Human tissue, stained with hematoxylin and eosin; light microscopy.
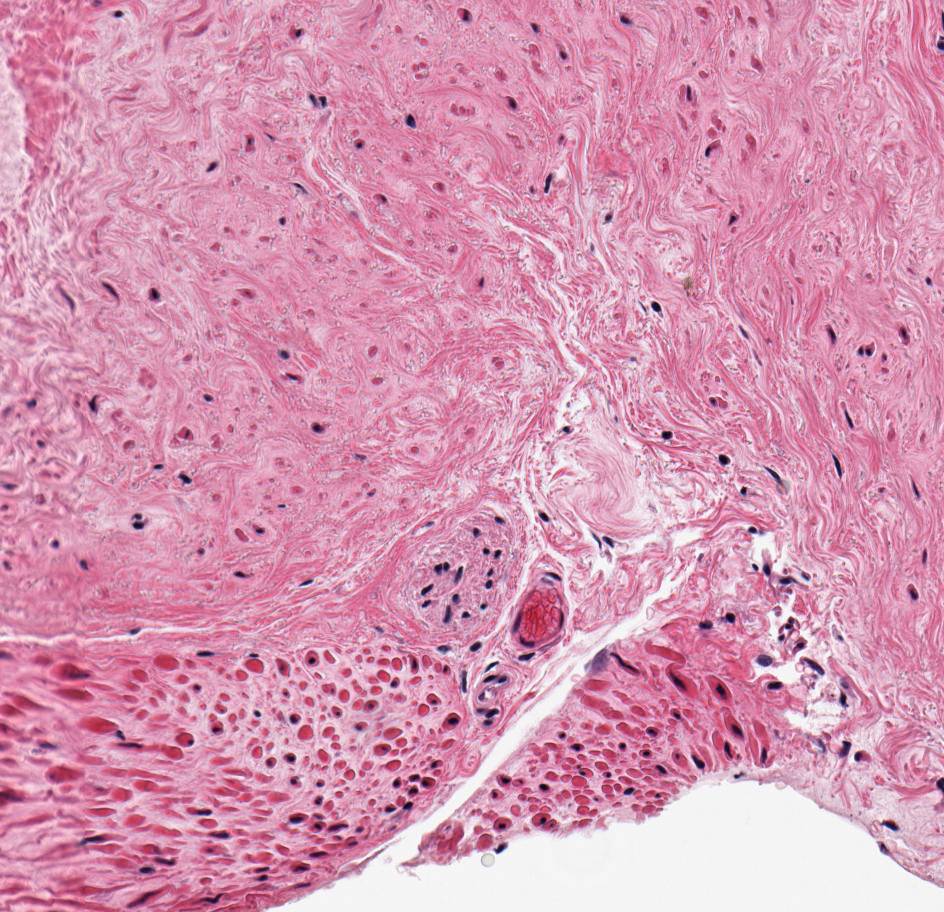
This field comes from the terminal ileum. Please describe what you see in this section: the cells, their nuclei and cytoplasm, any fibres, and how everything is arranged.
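Dense pink fibrous stroma occupies the upper two-thirds of the field, and a band of muscle runs along the bottom. The collagen bundles of the stroma are wavy and interlace in different directions. Nuclei within the stroma are sparse, small and dark, oval to spindle in shape. No fat cells are present in the field.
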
